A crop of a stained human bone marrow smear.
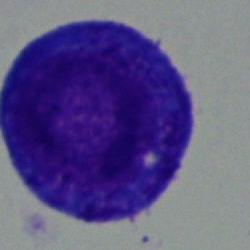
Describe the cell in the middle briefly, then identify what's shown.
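First, the staining: the whole cell is a deep blue-purple. Next, the centre, which shows a fine, stippled pattern. Then the edges: one small clear spot lies near the lower right, and the outline carries a tiny bump at the upper right. Last, the name: the cell in the middle is a promyelocyte.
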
